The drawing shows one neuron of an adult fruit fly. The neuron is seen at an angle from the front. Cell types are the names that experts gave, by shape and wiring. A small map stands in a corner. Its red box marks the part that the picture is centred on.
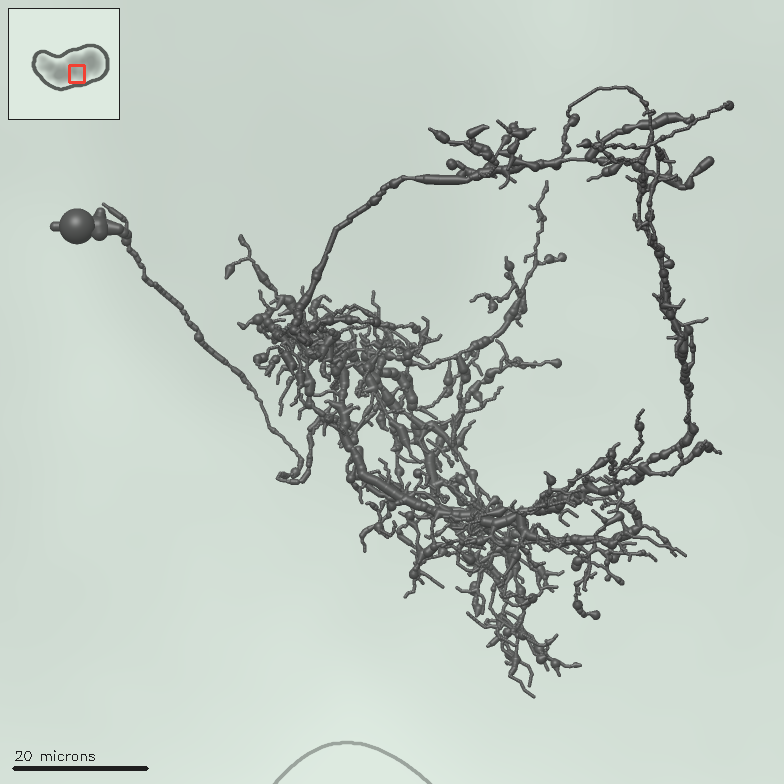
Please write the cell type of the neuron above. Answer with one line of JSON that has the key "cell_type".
{"cell_type": "GNG162"}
